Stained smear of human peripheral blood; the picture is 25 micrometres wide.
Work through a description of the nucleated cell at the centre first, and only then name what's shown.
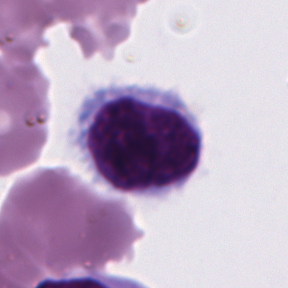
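Look first at the nucleus: it fills most of the cell, leaving just a narrow rim of cytoplasm. That cytoplasm is pale blue and widest on the upper-left side of the nucleus. The chromatin is dark purple and densely packed. This is a hairy cell.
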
